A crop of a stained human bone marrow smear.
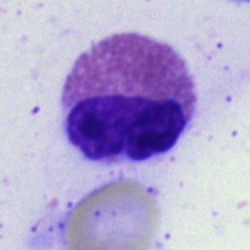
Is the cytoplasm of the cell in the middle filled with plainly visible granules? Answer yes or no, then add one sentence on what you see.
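Yes. Pinkish granules fill the cytoplasm.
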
